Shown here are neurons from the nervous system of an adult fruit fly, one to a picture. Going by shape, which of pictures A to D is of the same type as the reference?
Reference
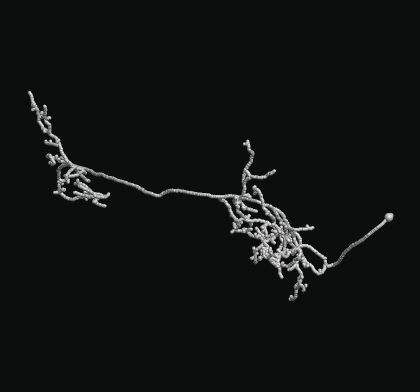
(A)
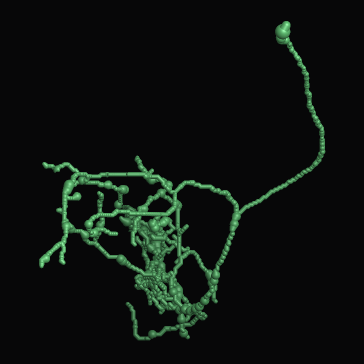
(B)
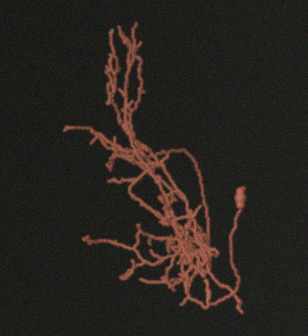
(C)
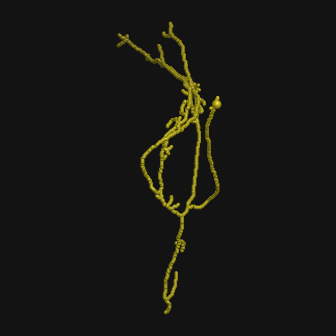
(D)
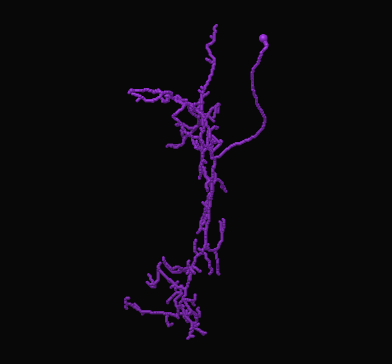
Picture B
